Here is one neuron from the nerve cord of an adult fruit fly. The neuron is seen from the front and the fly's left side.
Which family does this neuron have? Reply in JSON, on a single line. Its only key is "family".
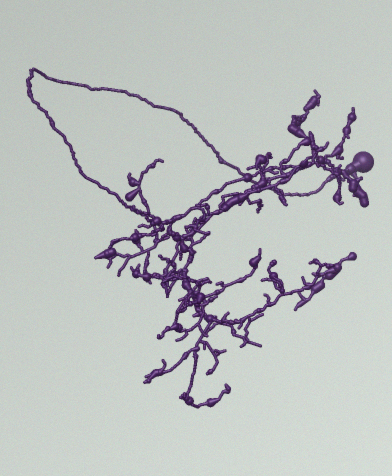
{"family": "hemilineage 21A"}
